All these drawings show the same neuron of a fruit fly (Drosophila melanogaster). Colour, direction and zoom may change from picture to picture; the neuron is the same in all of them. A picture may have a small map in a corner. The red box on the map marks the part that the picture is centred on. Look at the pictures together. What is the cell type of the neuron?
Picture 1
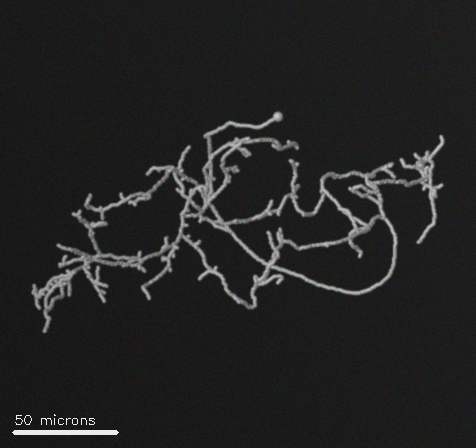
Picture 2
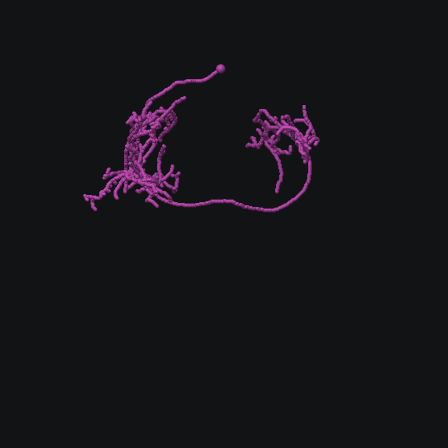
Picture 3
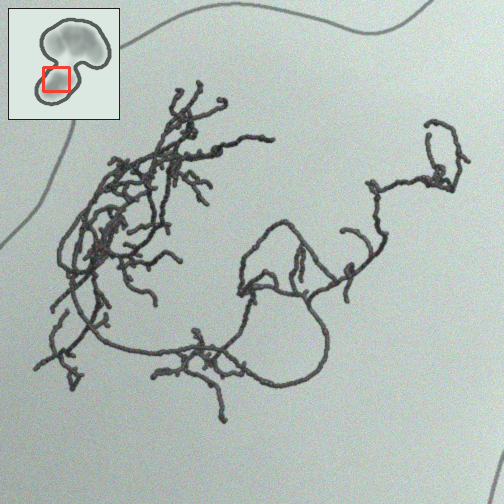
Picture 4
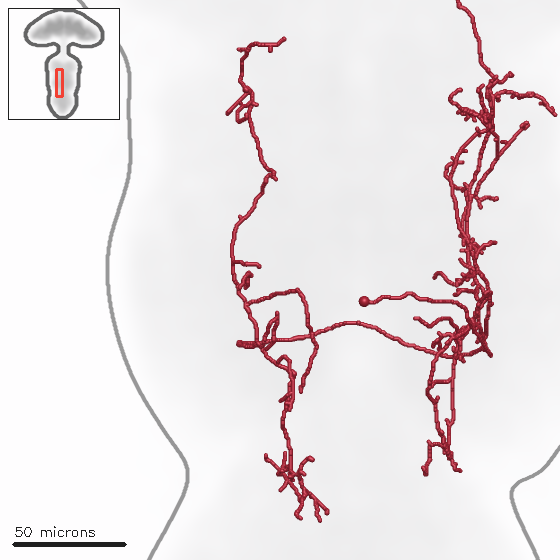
IN19B055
